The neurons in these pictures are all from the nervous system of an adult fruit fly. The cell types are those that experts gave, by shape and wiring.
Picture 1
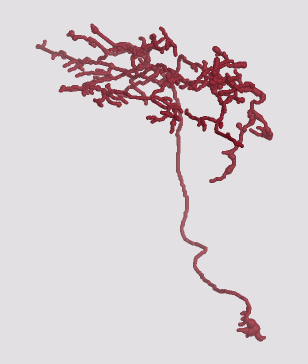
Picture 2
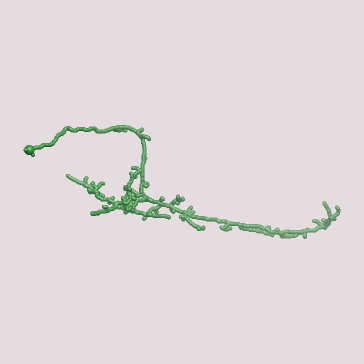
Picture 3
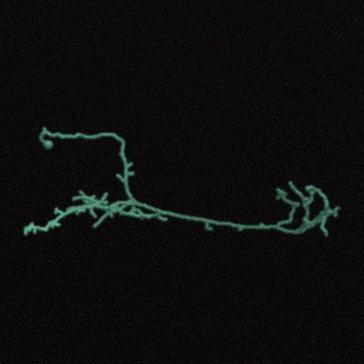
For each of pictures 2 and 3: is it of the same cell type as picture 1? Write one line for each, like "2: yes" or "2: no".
2: no
3: no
